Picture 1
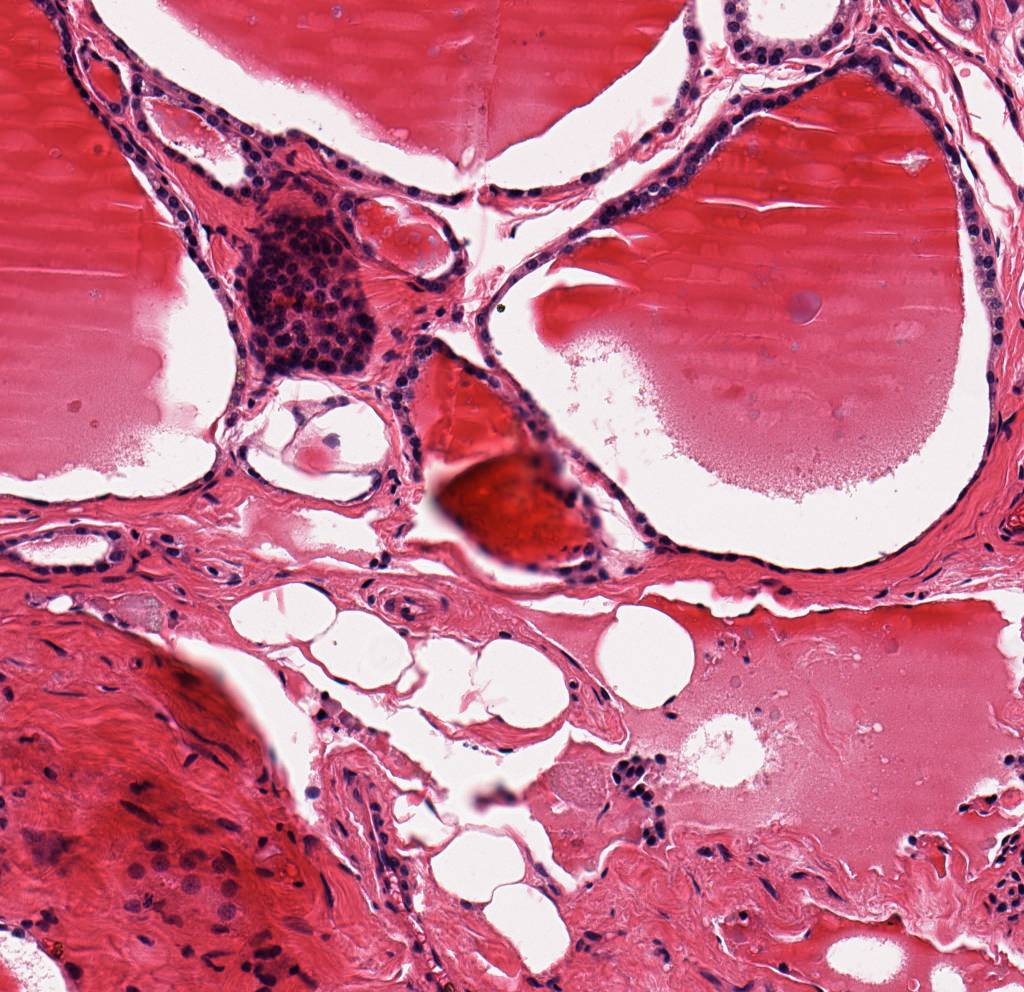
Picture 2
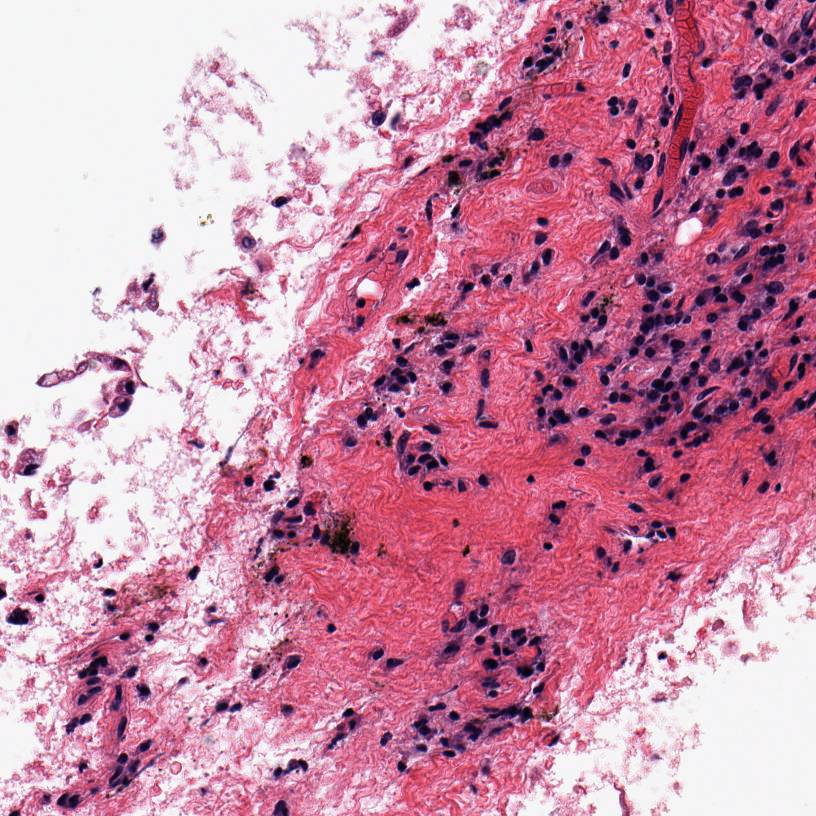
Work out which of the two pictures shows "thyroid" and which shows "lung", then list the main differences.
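Thyroid appears in picture 1 and lung in picture 2. Large round follicles full of pink homogeneous colloid occupy most of the upper half of the thyroid field, lined by a single layer of flattened to low cuboidal cells with small dark round nuclei. One small follicle near the centre holds colloid of a deeper red than the large follicles around it. A band of pink fibrous stroma with scattered spindle-shaped nuclei runs across the middle, separating the follicles.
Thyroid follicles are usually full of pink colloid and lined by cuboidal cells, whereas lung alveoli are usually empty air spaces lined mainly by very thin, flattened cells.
The lung field is crossed diagonally, from lower left to upper right, by a band of dense pink fibrous tissue whose collagen fibres are wavy and strongly eosinophilic. Granular black-brown pigment is scattered through the stroma, with its largest clump near the centre-left. Loose, frayed wisps of pink tissue fringe the band along its upper-left side.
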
